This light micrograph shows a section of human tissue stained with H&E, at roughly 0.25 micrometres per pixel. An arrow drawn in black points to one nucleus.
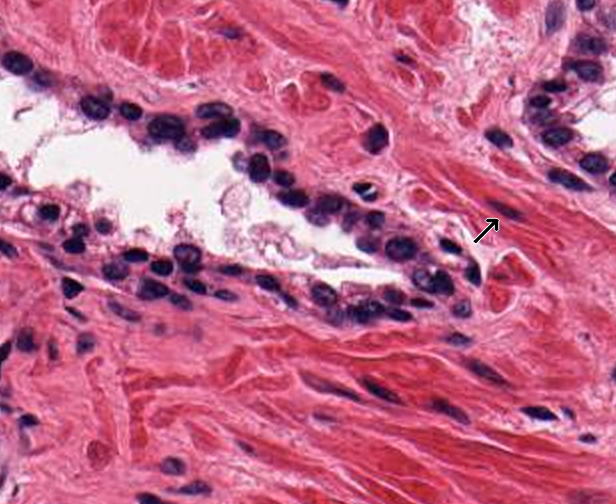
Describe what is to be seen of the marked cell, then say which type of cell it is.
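Its nucleus is long and narrow, tapering at both ends, and much slimmer than the rounder nuclei lining the nearby duct. The nucleus is evenly dark purple and lies along the long axis of the cell, inside a band of cytoplasm. The cytoplasm is deep pink, with fine streaks running lengthwise, and extends well beyond both ends of the nucleus. The cell's outline is hard to see; its cytoplasm blends into the neighbouring pink fibres. Type of cell: smooth muscle cell.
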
